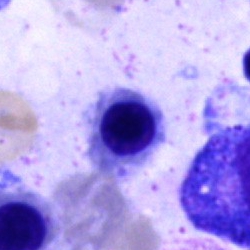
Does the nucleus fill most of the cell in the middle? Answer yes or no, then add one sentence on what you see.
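Yes. The cytoplasm forms a narrow rim around the nucleus.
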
